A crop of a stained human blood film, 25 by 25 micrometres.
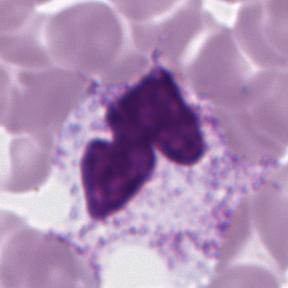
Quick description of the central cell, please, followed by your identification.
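Two large nuclear lobes are present, one at the lower left and one at the upper right. Dense, dark purple chromatin fills both lobes. Around them lies abundant, very pale, almost colourless cytoplasm. Its granules are sparse, so the nucleus stays clearly visible rather than covered. It is a segmented neutrophil.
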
